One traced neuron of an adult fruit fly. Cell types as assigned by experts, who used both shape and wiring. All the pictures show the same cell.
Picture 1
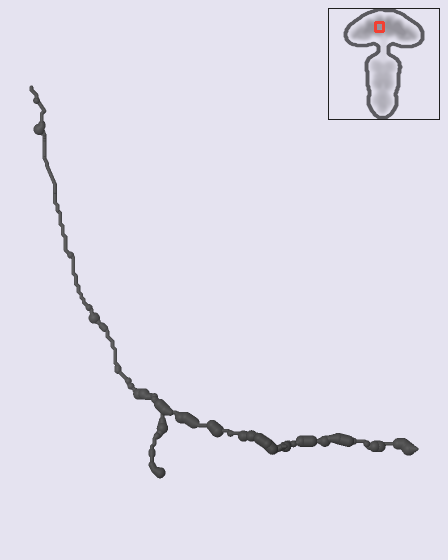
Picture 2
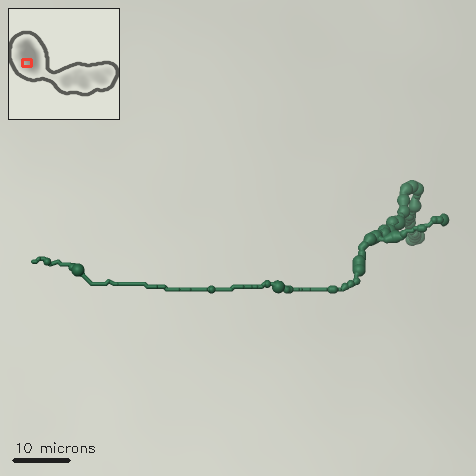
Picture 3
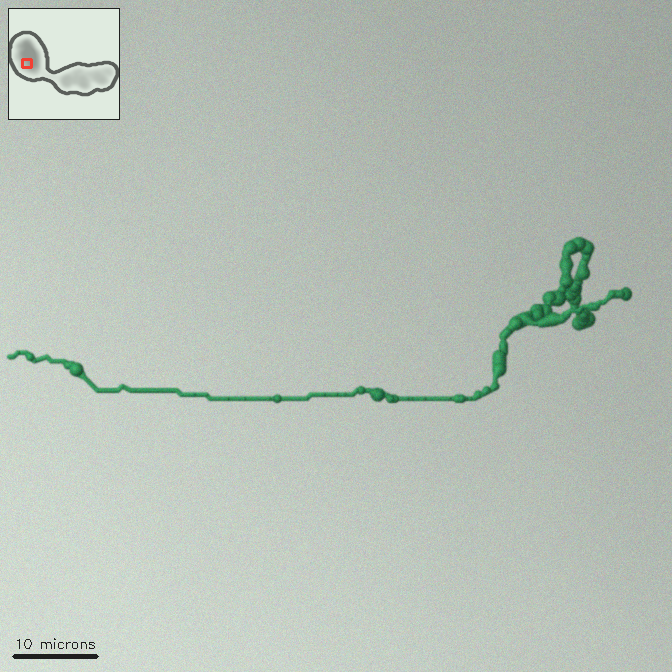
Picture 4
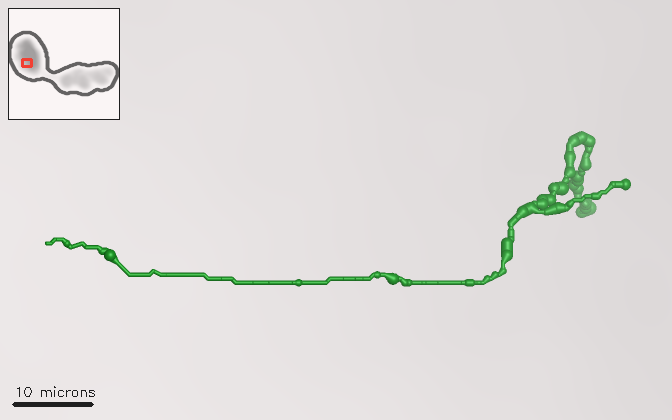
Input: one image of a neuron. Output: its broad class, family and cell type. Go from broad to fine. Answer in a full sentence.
A sensory neuron entering the brain of class mechanosensory, type JO-ED2_a.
